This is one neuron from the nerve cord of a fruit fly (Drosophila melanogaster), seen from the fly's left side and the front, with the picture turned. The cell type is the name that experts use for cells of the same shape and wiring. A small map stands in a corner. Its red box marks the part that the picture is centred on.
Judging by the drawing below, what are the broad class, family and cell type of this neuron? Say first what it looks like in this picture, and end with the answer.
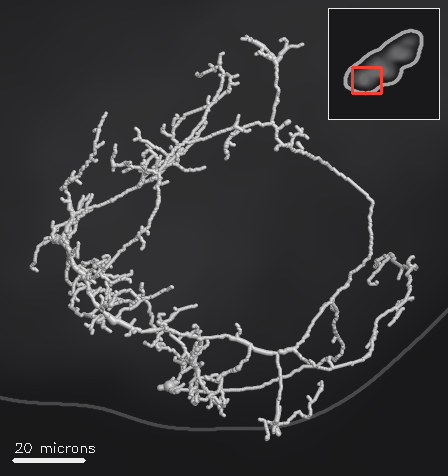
From top to bottom in the picture it spans about 120 microns. In this view it is about as wide as it is tall. This is a nerve-cord intrinsic neuron. Its family is hemilineage 04B. Its cell type is IN04B031.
